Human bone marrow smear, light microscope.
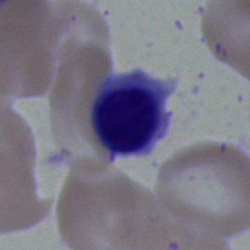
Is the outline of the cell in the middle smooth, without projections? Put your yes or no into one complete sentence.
No, ragged or frayed parts, projections, blebs or tags interrupt the cell's outline.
